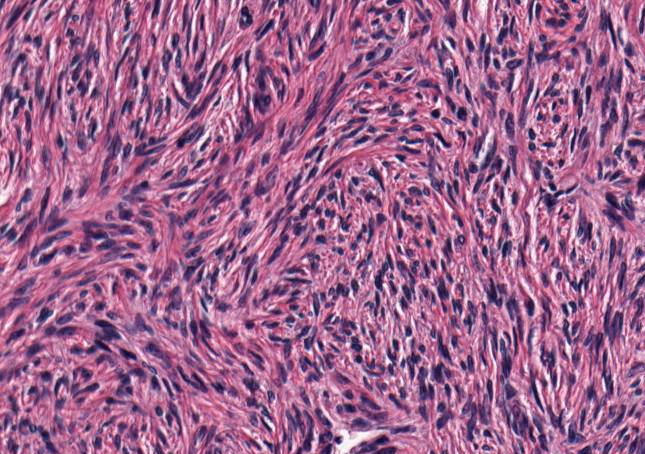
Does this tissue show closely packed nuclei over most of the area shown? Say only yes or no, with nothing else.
Yes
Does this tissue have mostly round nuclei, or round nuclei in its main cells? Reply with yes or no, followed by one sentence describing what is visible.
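No. The nuclei are elongated and dark-staining with tapered ends.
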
